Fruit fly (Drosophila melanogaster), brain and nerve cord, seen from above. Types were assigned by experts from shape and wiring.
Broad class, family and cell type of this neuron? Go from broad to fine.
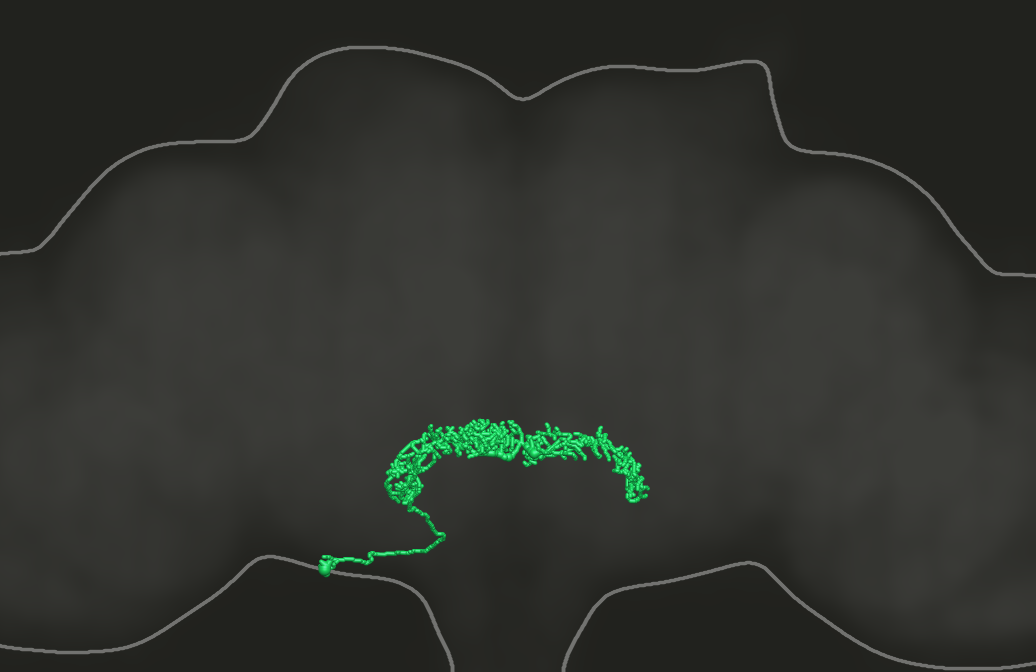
central-brain intrinsic neuron; hemilineage PBp1; Delta7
